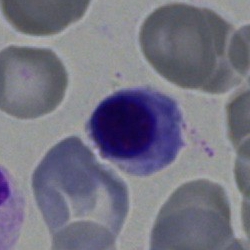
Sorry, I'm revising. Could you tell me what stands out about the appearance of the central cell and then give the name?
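Look first at the chromatin: it stains a dark, dense purple. Now trace the cytoplasm around the cell, and you will find it is widest on the lower right side. Take your time scanning that cytoplasm; you won't see any distinct granules, and there are no vacuoles either. This is an erythroblast.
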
